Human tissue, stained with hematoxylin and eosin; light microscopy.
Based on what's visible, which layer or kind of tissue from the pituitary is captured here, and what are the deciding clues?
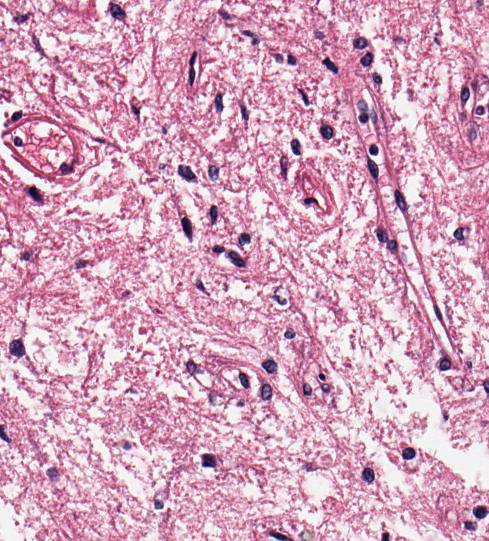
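Field: neurohypophysis. Whole field a loose pink fibrillary meshwork, scattered single nuclei, no epithelium or glands.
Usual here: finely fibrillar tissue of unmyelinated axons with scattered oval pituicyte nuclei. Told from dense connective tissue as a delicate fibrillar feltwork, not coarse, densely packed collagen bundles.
Pink background broken by many small clear spaces, giving a spongy, vacuolated look. Nuclei small, dark, round to oval, little or no cytoplasm visible. Fibres run in many directions, many diagonally from upper left to lower right.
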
